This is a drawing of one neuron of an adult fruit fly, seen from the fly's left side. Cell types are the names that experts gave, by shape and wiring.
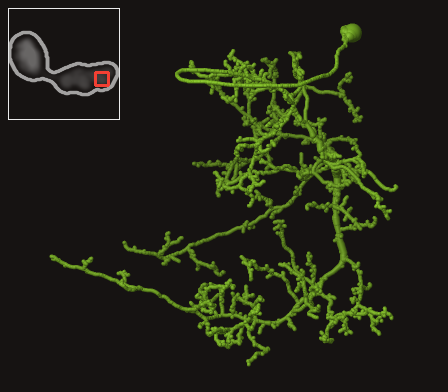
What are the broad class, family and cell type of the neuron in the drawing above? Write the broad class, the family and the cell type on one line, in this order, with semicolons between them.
nerve-cord intrinsic neuron; hemilineage 03A; IN03A053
